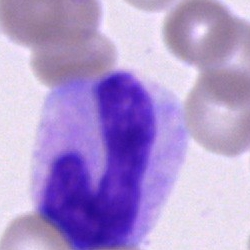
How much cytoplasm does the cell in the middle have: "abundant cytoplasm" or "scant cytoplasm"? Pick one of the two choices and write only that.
Abundant cytoplasm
